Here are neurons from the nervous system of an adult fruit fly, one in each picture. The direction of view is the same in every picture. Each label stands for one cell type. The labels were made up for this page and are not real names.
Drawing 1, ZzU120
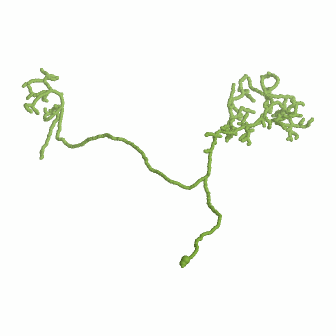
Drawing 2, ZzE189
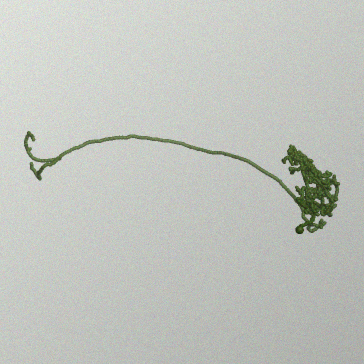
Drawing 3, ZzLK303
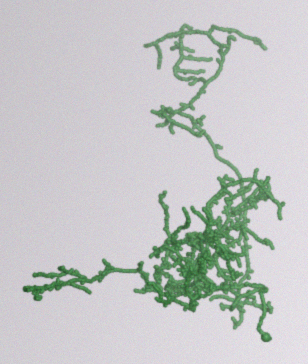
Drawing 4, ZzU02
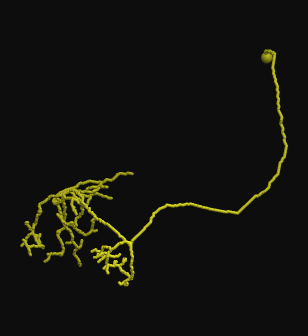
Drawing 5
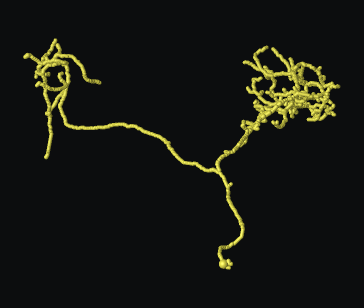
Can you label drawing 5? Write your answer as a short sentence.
It belongs to ZzU120.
